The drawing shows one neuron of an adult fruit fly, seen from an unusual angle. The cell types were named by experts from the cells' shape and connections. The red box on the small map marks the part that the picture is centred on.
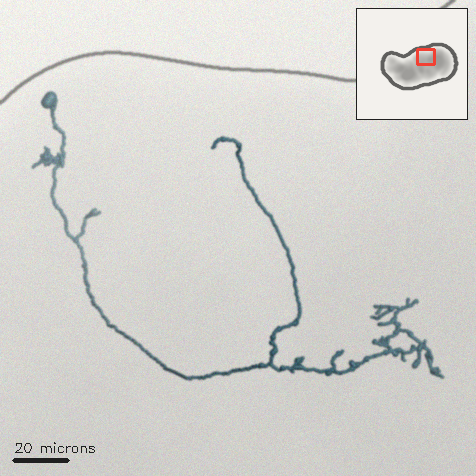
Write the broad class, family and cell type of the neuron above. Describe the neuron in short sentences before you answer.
The cell body is at the upper left of the picture. From left to right in the picture it spans about 150 microns. It is a central-brain intrinsic neuron. The name of its family is class Kenyon Cell. The cell type is KCa'b'-ap1.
